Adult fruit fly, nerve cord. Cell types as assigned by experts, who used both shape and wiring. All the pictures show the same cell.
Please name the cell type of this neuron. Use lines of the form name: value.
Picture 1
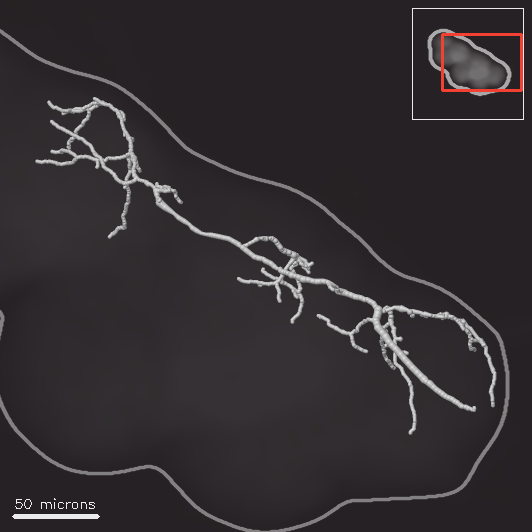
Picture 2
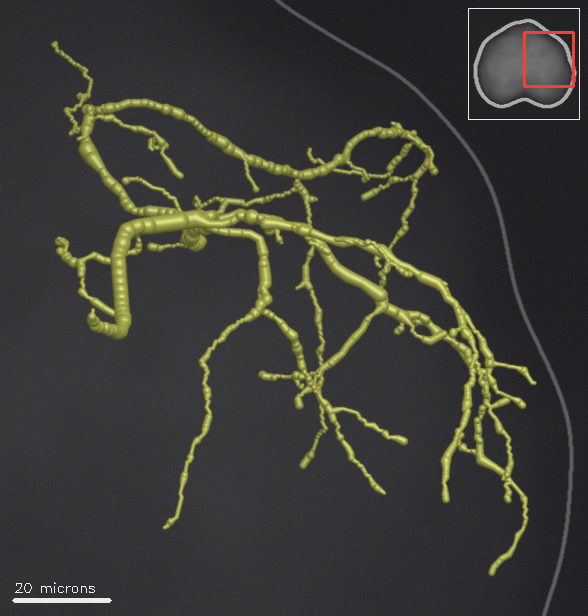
cell type: DNa02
